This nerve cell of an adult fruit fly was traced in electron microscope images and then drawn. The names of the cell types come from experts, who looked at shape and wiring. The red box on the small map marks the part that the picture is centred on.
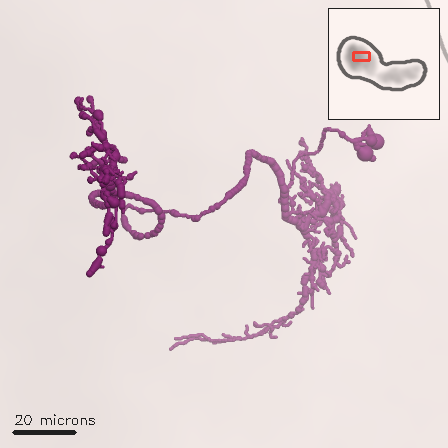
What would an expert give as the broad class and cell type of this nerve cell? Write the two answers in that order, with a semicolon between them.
central-brain intrinsic neuron; PS305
